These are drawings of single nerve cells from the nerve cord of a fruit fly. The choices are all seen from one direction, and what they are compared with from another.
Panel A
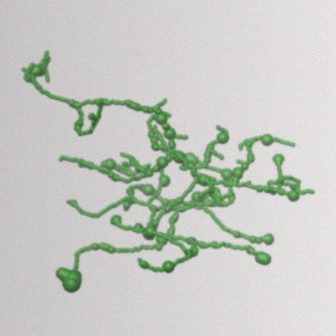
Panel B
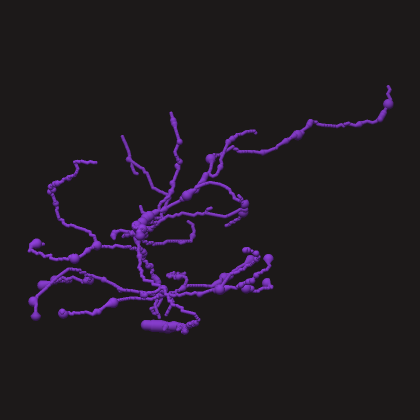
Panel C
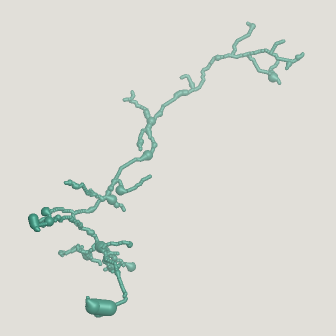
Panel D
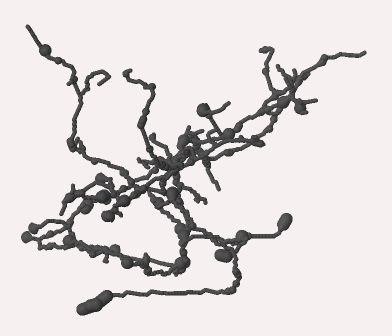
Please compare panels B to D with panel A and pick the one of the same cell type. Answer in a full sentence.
Panel B is of the same cell type.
